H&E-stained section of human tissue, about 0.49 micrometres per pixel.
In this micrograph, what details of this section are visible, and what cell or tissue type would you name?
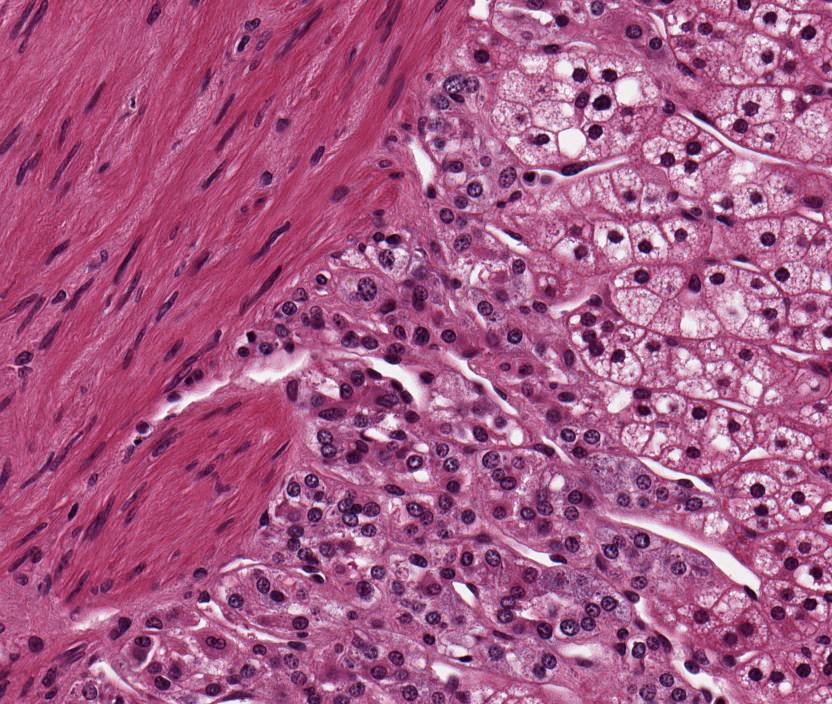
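Smooth muscle occupies upper left and band along left edge; epithelioid cell sheets fill right and lower field. Upper right: large polygonal cells, pale foamy finely vacuolated cytoplasm. Lower middle, beside muscle: smaller cells, pinker, less vacuolated. No glands with central lumens anywhere. Tissue: adrenal gland.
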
